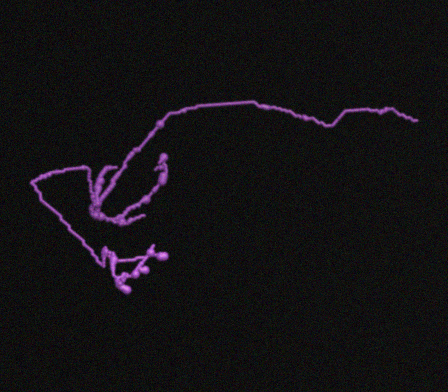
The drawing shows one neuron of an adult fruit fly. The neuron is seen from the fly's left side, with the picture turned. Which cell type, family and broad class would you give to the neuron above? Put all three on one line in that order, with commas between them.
ORN_DL1, class olfactory, sensory neuron entering the brain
